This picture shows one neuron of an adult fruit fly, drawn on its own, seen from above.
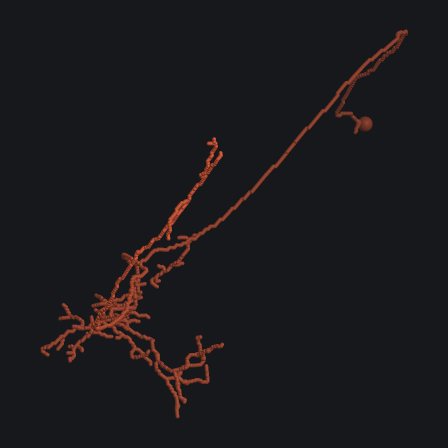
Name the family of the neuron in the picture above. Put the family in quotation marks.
"hemilineage LB5"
